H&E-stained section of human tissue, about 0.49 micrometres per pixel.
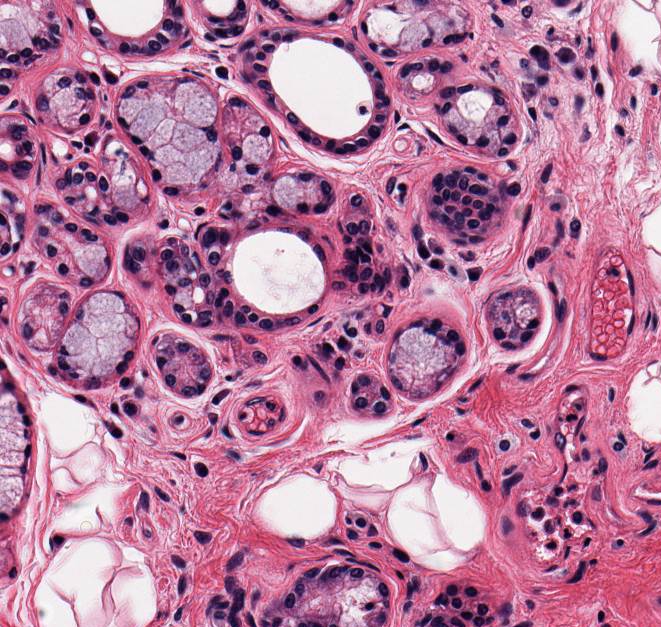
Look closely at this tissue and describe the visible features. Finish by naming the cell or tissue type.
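Mucous acini with pale, bluish-grey, foamy cytoplasm crowd the left and centre, their nuclei flattened against the base. Among them lie smaller serous acini, darker purple, with round nuclei. Fat cells with clear, empty-looking cytoplasm lie lower left and lower centre. This is minor salivary gland.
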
